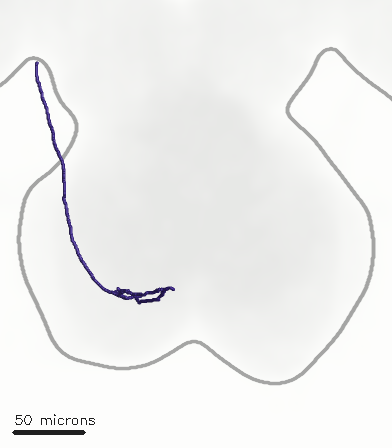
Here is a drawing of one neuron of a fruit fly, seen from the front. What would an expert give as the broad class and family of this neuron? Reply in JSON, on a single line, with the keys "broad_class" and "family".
{"broad_class": "sensory neuron entering the nerve cord", "family": "class mechanosensory tactile"}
